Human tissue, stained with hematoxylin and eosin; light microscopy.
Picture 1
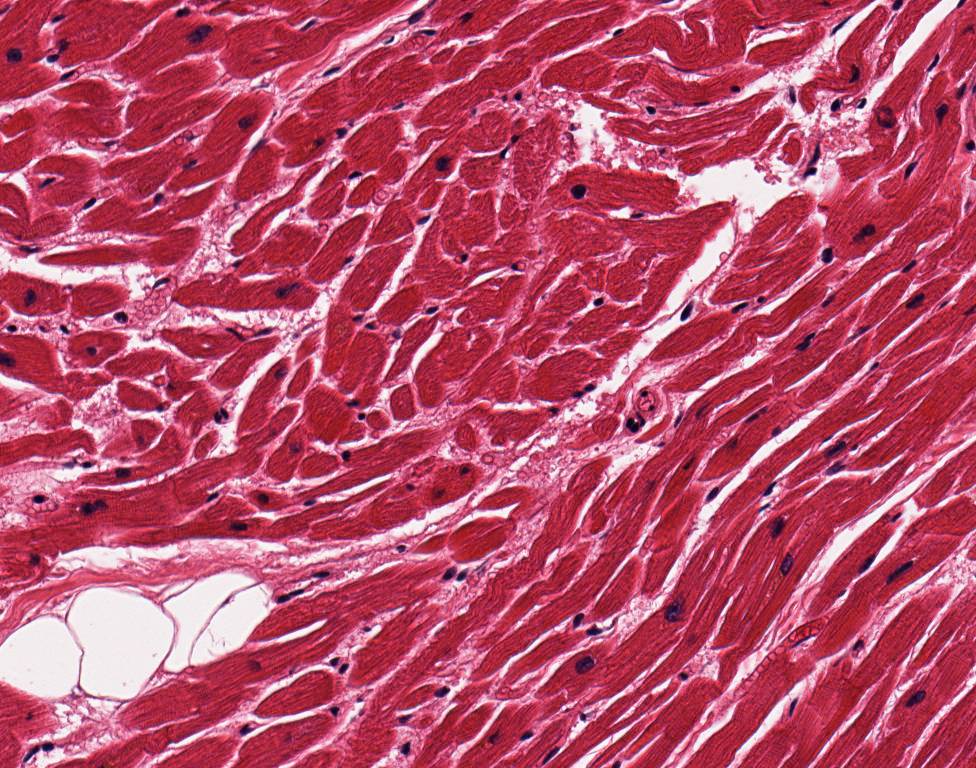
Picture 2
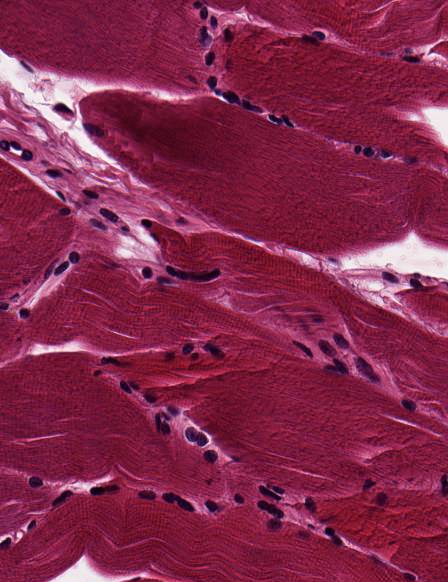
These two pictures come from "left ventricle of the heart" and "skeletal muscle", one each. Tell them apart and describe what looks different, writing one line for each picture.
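Picture 1 – left ventricle of the heart. The muscle fibres have single oval nuclei placed centrally within the fibre.
Picture 2 – skeletal muscle. The muscle nuclei lie at the edges of the fibres rather than in their centres.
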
